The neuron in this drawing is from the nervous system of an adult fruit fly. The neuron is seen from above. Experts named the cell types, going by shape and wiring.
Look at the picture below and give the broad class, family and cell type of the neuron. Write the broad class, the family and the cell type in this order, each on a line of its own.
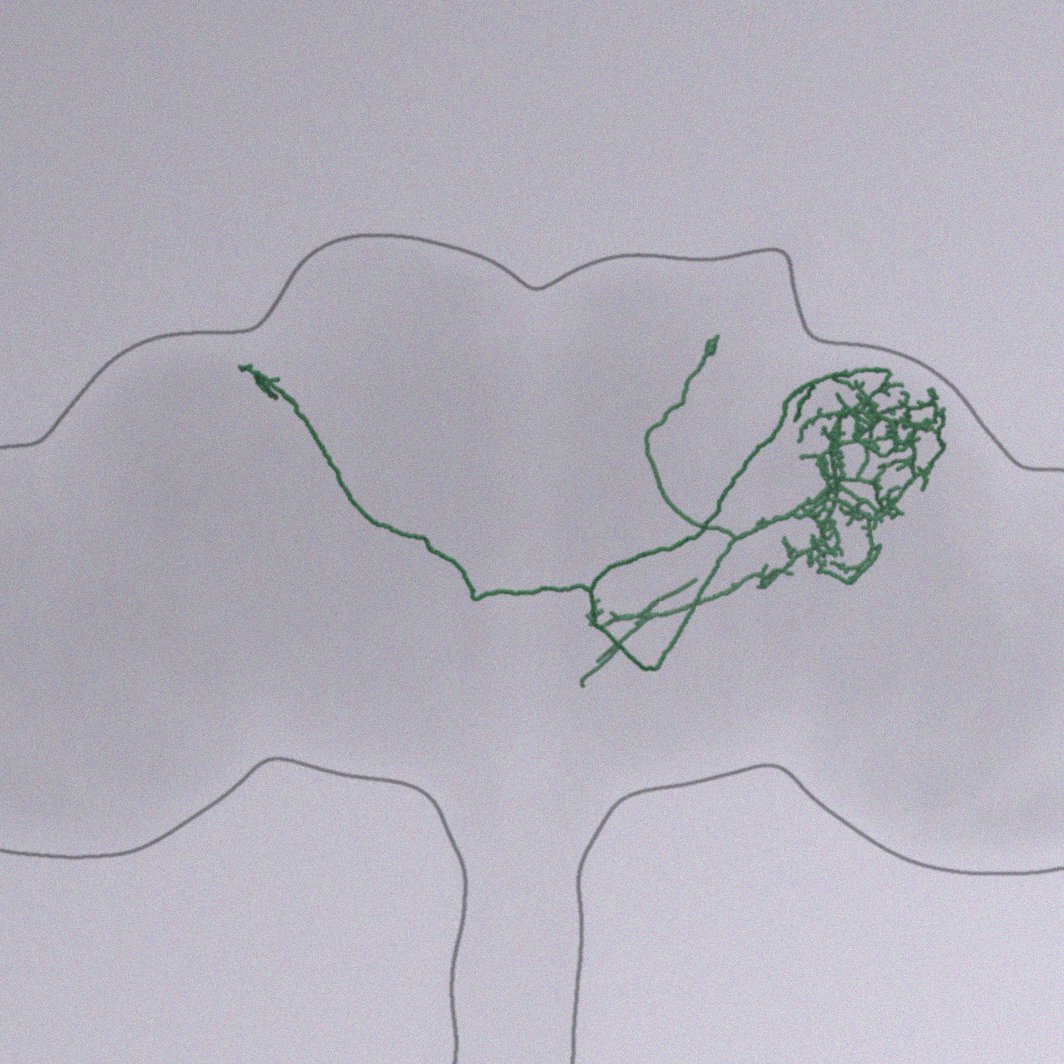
central-brain intrinsic neuron
hemilineage LALv1_ventral
CB2207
